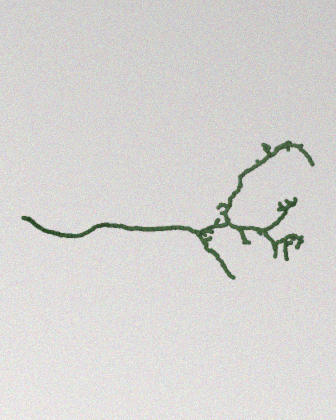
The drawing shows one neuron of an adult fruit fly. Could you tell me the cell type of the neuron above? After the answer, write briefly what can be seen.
Its cell type is SNpp37. It is a sensory neuron entering the nerve cord. No cell body is drawn. As drawn here it is wider than it is tall.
